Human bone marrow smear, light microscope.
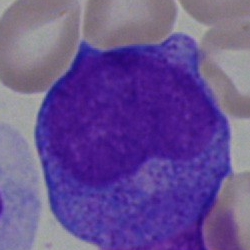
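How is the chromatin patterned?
Finely stippled, evenly purple, without coarse clumps.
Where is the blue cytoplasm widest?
Below the nucleus; a paler patch sits against the nucleus's lower right edge.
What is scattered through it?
Fine purple granules.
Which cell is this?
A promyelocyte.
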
